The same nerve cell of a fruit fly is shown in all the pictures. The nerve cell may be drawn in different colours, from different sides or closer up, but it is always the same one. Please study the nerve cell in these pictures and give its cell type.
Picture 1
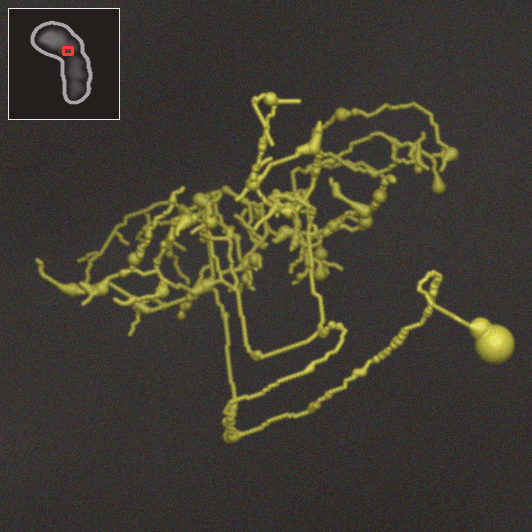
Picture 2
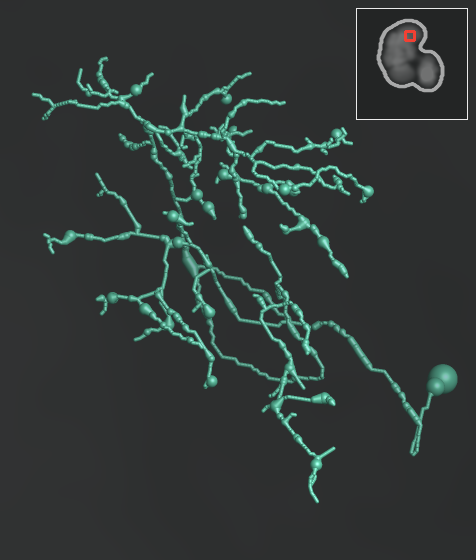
LPi2d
